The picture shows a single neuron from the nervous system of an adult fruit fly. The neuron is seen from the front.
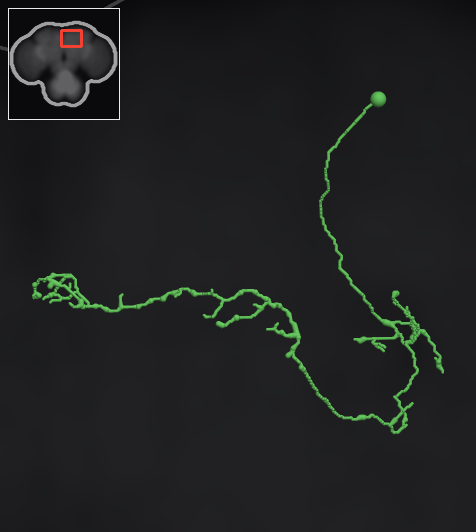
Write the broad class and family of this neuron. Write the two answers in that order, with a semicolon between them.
central-brain intrinsic neuron; class Kenyon Cell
